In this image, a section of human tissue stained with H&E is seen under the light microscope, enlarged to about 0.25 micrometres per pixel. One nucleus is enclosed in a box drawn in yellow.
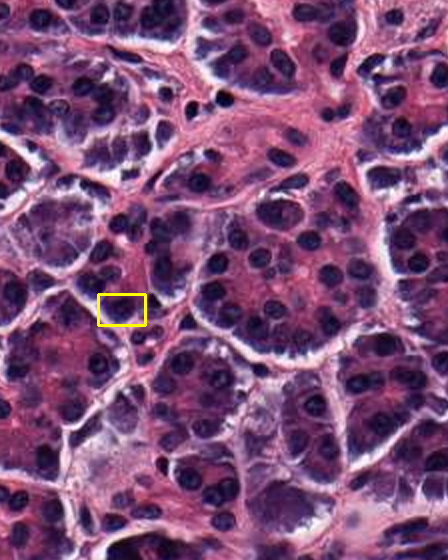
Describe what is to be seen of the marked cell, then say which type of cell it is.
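The nucleus is a dark, densely stained purple rounded body. The cytoplasm around the nucleus stains purple to pink and looks mottled rather than clear. The cell lies at the outer edge of a cell cluster, bordered by a white cleft and thin pink strands of fibres running between clusters. This is a pancreatic acinar cell.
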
